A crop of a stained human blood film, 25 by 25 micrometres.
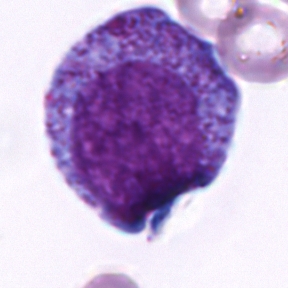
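Promyelocyte in a stained smear of peripheral blood, about 20 by 17 micrometres, its outline broadly rounded though slightly angular and uneven. The greyish blue-violet cytoplasm makes a moderate rim, widest above the nucleus, with fine purple-red granules scattered all through it.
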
